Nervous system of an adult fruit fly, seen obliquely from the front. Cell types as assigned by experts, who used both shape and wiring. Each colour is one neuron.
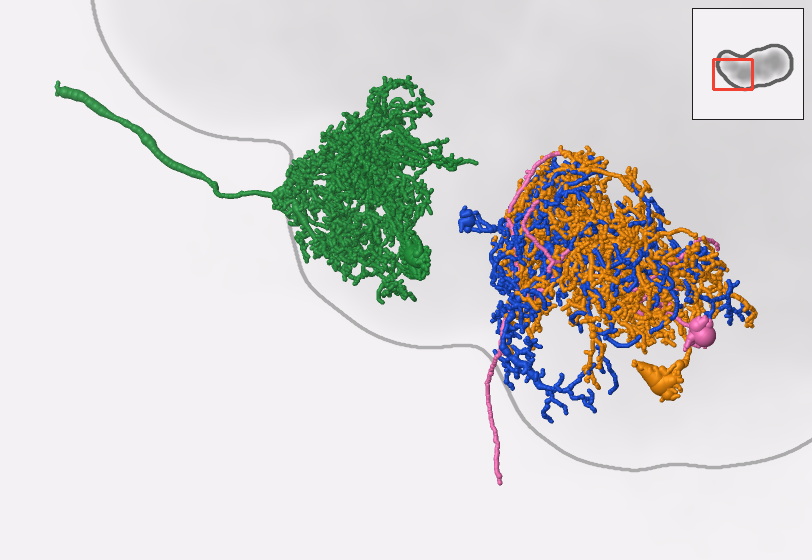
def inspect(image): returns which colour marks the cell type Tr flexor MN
green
